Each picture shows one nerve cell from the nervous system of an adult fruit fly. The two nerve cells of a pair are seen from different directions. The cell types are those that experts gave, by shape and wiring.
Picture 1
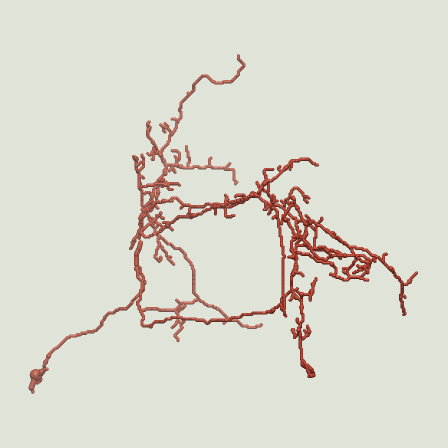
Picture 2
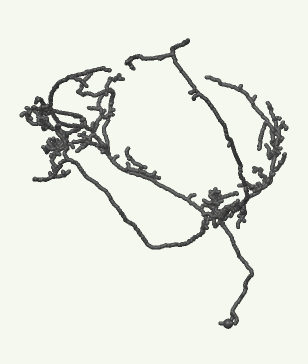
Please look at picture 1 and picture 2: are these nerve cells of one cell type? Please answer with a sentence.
They are of different cell types.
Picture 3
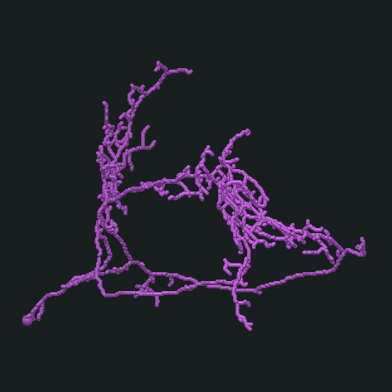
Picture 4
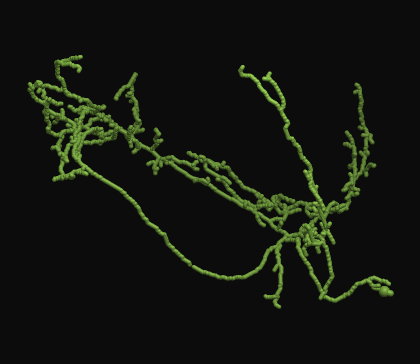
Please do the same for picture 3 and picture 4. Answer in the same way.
They are of the same cell type.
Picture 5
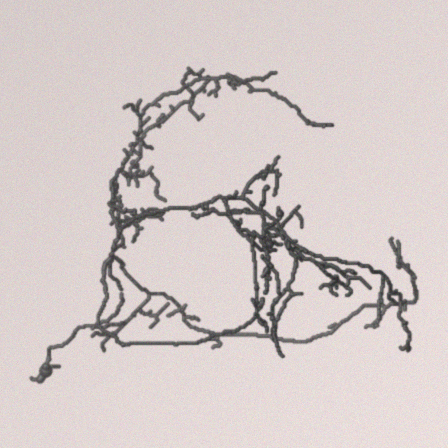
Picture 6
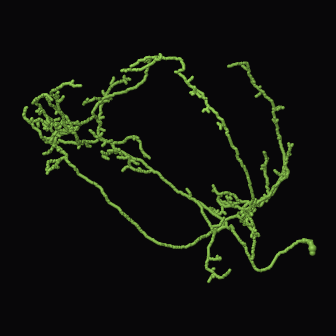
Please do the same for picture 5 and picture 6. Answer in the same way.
They are of different cell types.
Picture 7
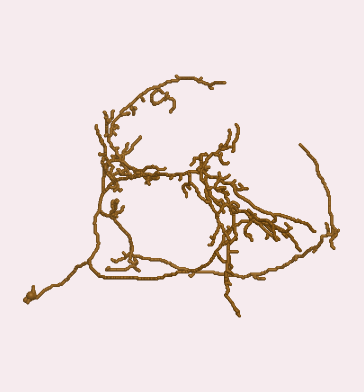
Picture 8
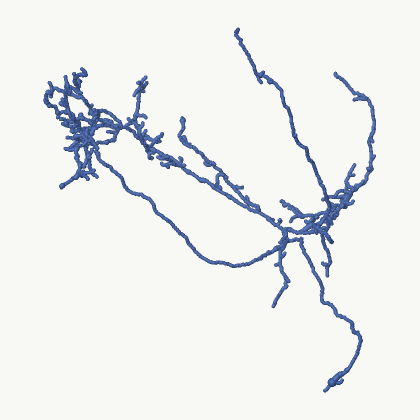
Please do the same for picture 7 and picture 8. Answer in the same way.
They are of the same cell type.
